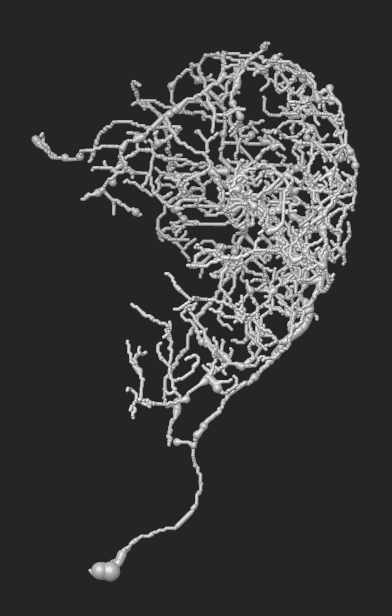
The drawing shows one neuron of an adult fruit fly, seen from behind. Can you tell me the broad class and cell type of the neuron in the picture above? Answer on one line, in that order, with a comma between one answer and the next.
central-brain intrinsic neuron, AVLP600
